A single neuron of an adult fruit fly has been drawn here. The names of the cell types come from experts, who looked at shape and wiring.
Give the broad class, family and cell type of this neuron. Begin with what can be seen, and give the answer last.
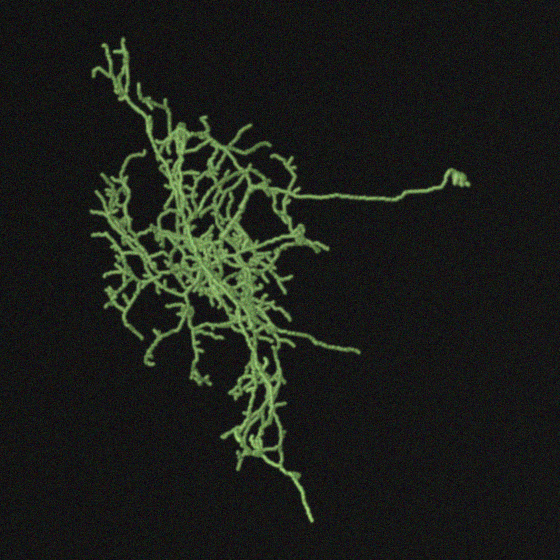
As drawn here it is taller than it is wide. It is a central-brain intrinsic neuron. Its family is hemilineage DL1_ventral. The cell type is AVLP746m.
